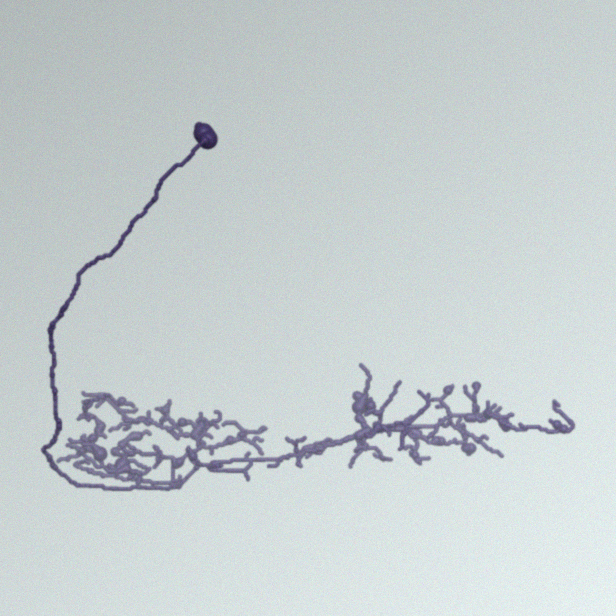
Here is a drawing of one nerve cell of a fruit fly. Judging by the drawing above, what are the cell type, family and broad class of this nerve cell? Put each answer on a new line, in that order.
IN09A060
hemilineage 09A
nerve-cord intrinsic neuron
